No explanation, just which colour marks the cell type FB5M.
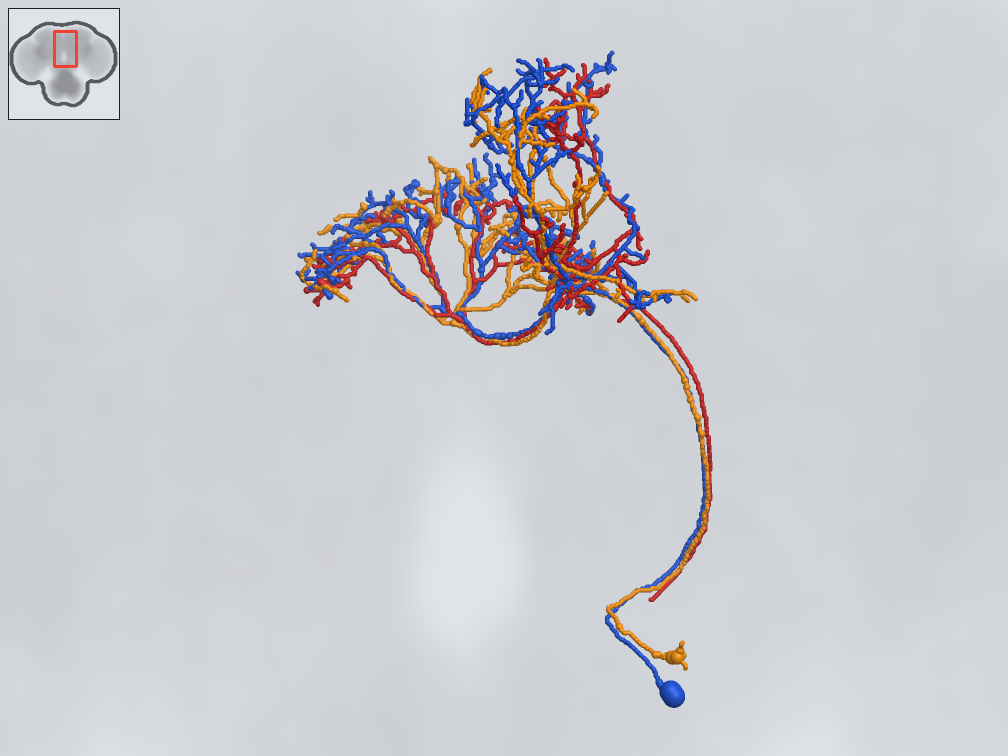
orange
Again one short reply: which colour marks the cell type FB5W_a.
red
